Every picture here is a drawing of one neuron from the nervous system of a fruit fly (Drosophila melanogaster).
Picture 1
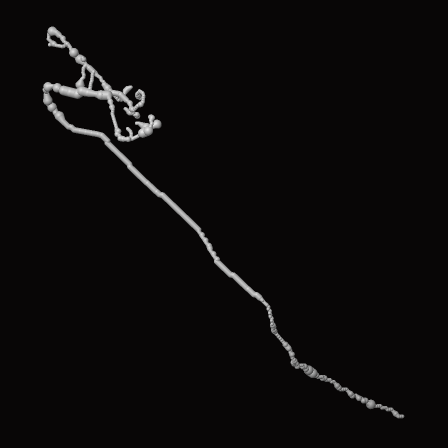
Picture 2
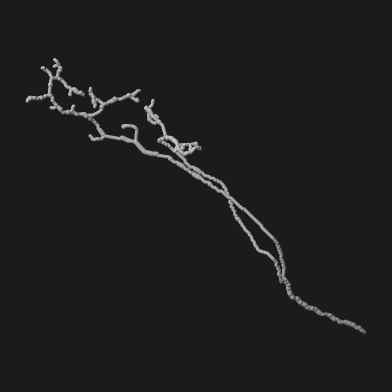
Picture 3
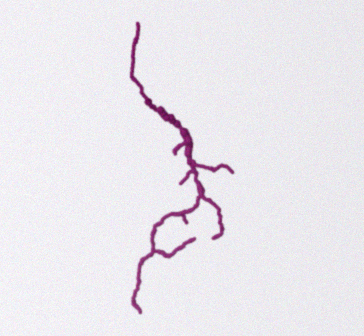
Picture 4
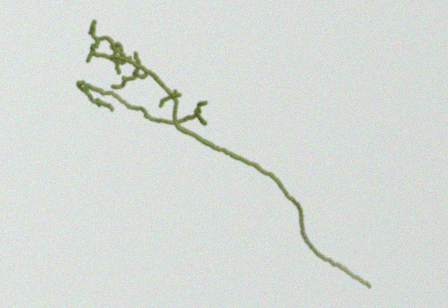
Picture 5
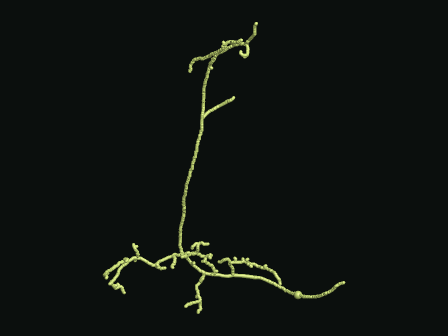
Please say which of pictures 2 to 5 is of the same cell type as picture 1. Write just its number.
2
